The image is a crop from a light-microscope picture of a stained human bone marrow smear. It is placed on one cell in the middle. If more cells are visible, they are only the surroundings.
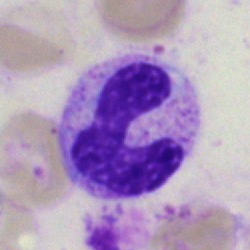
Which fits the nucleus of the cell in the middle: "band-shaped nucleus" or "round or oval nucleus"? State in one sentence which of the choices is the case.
Within this cell, the nucleus runs as one curved band without separate lobes.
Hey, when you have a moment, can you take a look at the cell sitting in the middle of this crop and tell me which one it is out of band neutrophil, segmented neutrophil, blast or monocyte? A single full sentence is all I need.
The cell the crop is centered on is a band neutrophil.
